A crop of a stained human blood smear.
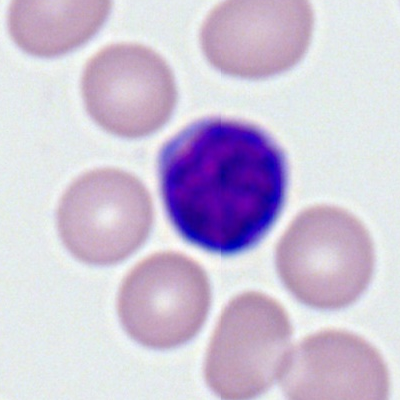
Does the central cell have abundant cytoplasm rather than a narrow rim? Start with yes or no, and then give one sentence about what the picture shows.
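No. The nucleus fills almost the whole cell.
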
